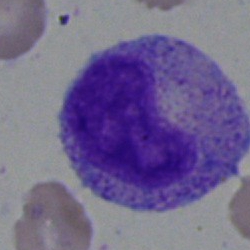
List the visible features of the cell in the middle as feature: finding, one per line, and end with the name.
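Nucleus: indented, kidney-like.
Notch: facing the upper right.
Chromatin: deep purple, fairly dense.
Cytoplasm: abundant, pale bluish-lilac.
Verdict: a metamyelocyte.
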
